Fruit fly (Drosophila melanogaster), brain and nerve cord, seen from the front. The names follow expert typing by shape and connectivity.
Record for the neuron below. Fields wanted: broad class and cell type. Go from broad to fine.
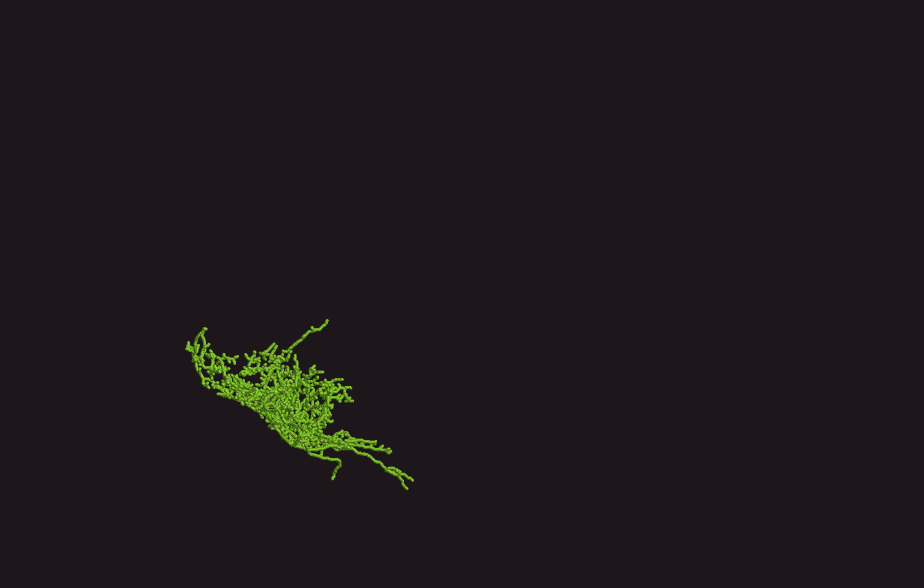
central-brain intrinsic neuron; CB0466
